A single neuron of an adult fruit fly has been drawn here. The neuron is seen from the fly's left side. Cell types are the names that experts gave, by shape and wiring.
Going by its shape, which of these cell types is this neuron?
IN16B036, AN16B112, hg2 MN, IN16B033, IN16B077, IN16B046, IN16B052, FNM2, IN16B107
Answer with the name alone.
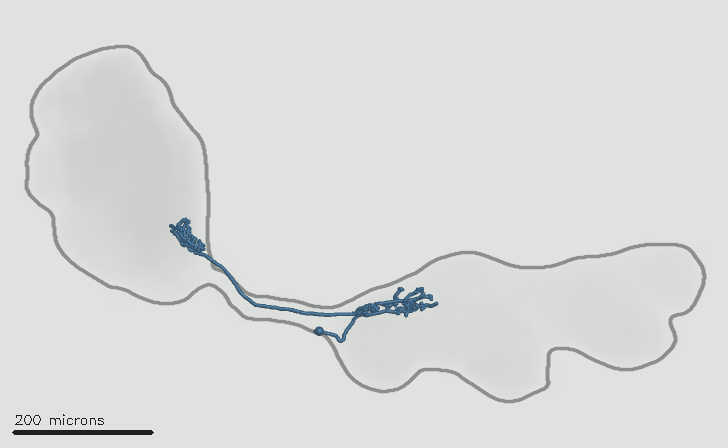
AN16B112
